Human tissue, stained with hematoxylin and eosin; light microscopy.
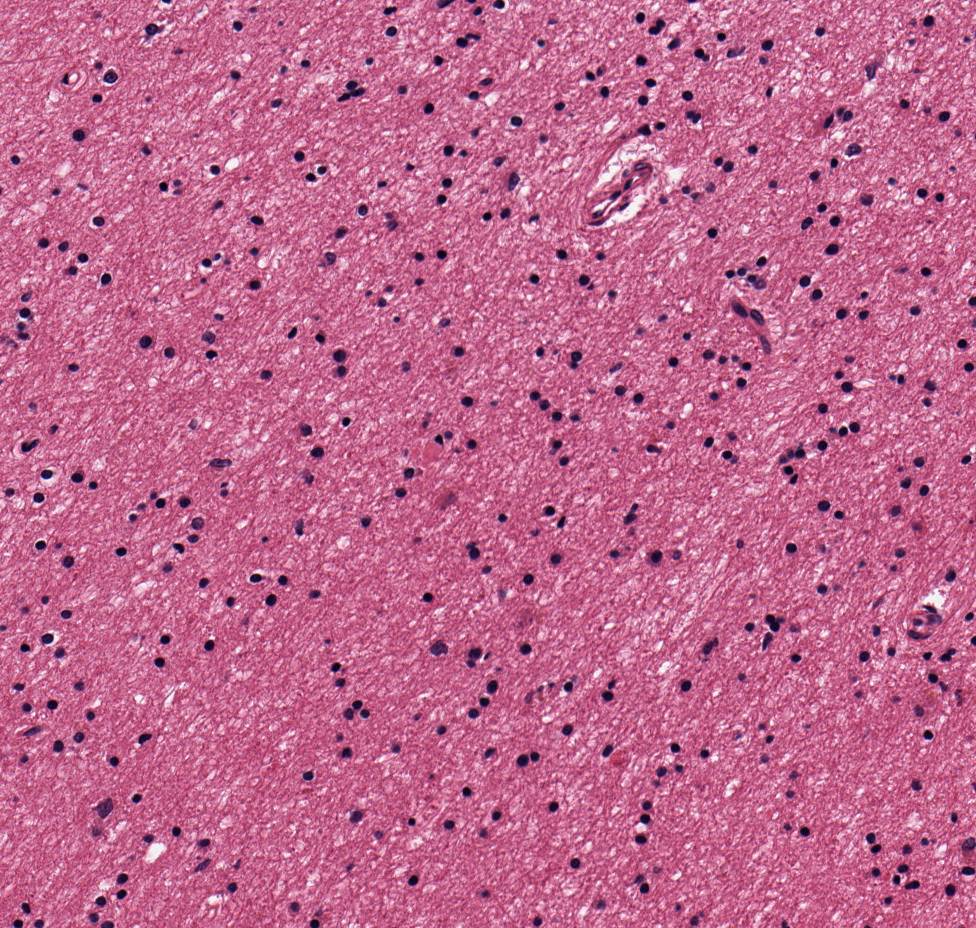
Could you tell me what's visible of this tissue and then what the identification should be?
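Look across the whole field: a uniform pink, finely fibrillary matrix, with nuclei scattered evenly and no organisation into units. Most are small, round and darkly stained, and many sit within a clear halo. Around most of them you can't pick out a distinct cell body separate from the matrix. You are looking at cerebral cortex.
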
